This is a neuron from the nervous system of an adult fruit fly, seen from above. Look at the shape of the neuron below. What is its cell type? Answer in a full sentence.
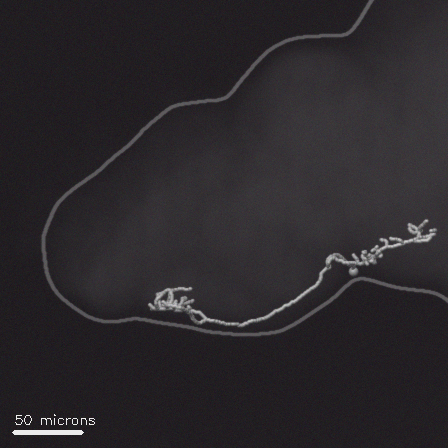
The cell type is LPT111.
